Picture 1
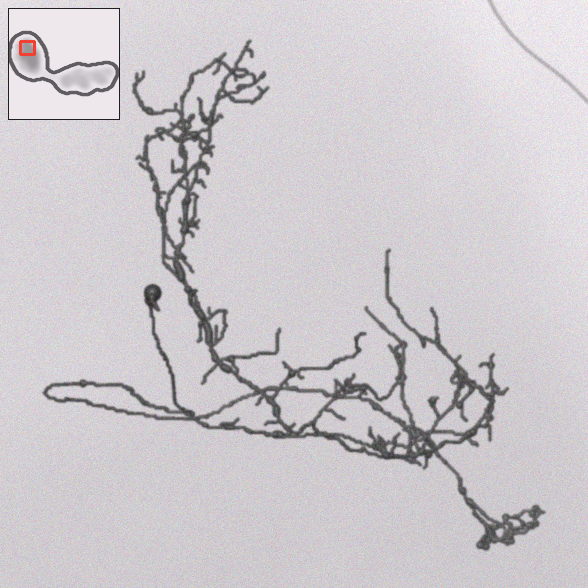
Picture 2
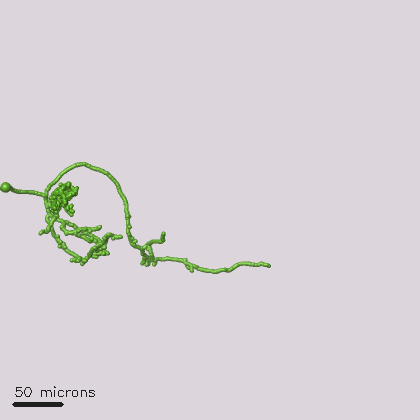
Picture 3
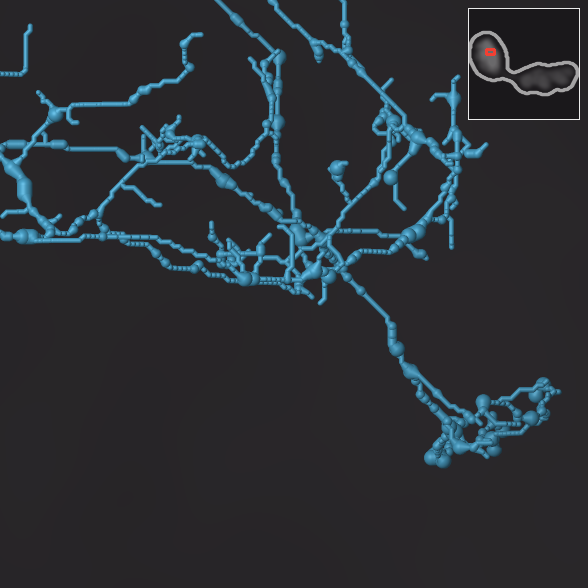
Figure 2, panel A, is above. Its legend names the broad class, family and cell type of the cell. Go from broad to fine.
central-brain intrinsic neuron; hemilineage SLPav1_medial; PLP067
